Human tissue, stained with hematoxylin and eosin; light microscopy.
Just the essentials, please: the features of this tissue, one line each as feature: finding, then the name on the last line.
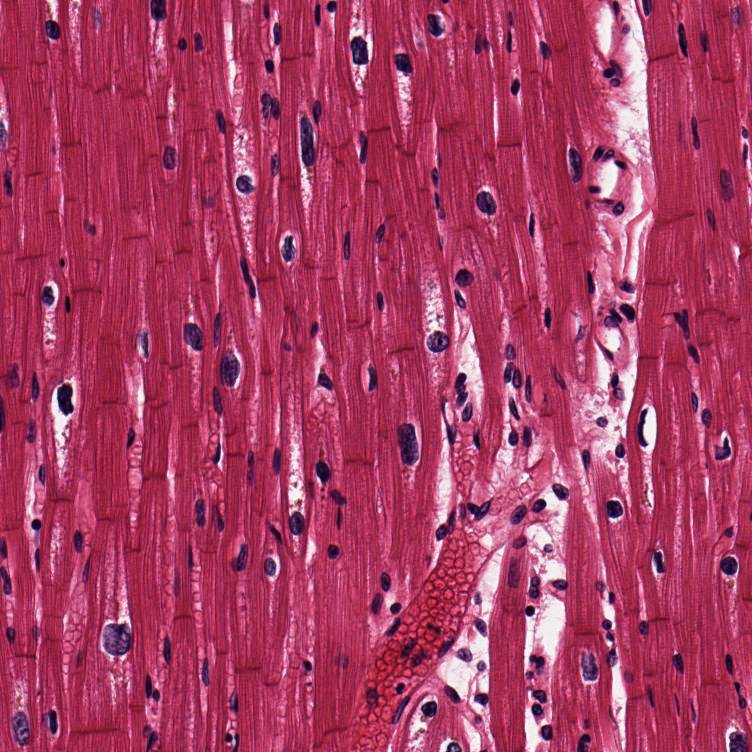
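Fibres: long, roughly parallel, running top to bottom across the whole field
Branching: see how fibres divide and rejoin neighbours, forming a network
Striations: fine cross-striations within the pink cytoplasm
Vessel: lower centre, running obliquely, packed with red blood cells
Name: left ventricle of the heart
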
